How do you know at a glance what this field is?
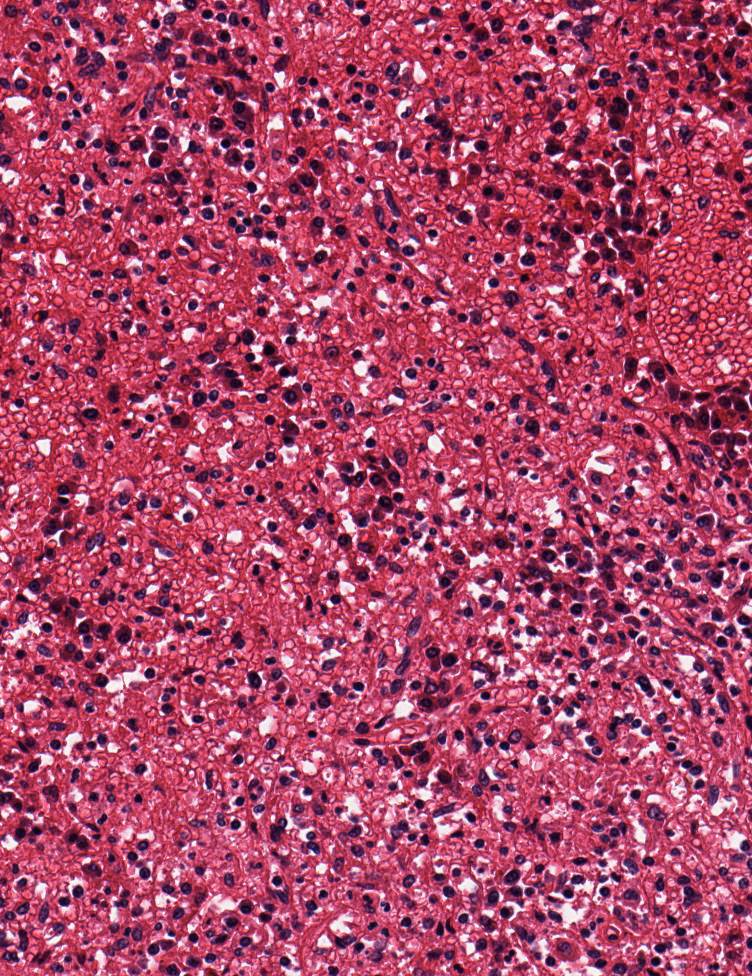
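I'd call this red pulp of the spleen. Densely packed red blood cells fill the background everywhere, giving that deep pink-red colour.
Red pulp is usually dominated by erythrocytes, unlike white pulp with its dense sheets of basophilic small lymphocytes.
Small, round, dark nuclei are scattered among the red cells, with a minority of elongated, spindle-shaped ones lying among them. At the upper right, a rounded area is packed with red blood cells and holds almost no nuclei.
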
